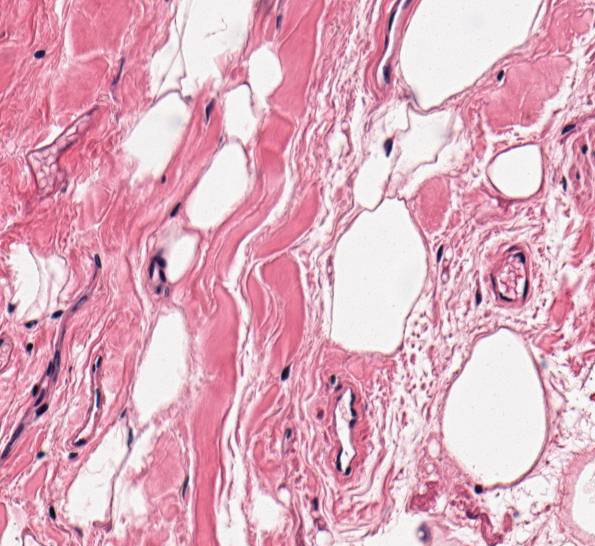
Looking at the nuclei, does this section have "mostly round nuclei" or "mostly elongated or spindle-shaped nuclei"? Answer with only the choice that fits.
Mostly elongated or spindle-shaped nuclei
